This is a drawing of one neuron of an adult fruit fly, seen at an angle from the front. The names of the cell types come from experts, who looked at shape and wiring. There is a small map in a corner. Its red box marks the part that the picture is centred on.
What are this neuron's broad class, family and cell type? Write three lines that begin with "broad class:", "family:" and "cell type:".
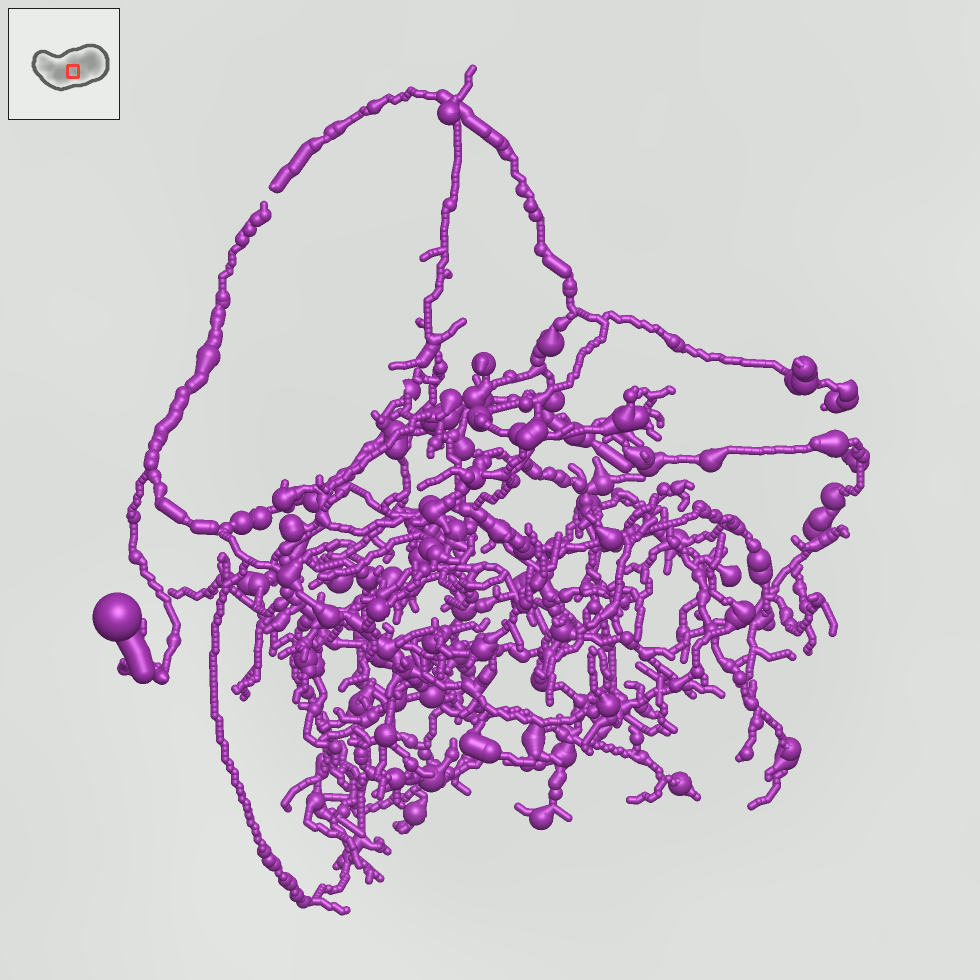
broad class: central-brain intrinsic neuron
family: hemilineage VLPl&p2_lateral
cell type: AVLP104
